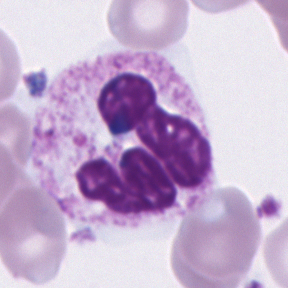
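Segmented neutrophil, the cell in the middle of a stained smear of human peripheral blood seen under the light microscope. Its chromatin is dark purple and coarsely clumped, and no nucleoli are visible. Pale pinkish cytoplasm surrounds the nucleus on all sides. A small purple fragment lies just outside the cell at its upper left.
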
